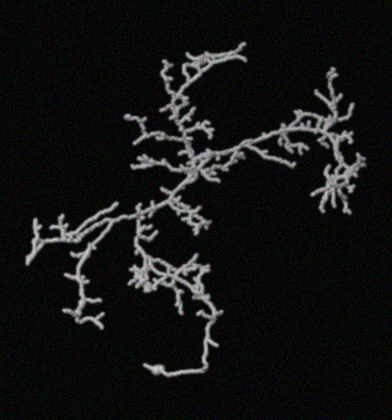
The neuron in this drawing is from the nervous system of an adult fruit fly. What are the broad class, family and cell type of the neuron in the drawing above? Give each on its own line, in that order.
nerve-cord intrinsic neuron
hemilineage 13A
IN13A034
